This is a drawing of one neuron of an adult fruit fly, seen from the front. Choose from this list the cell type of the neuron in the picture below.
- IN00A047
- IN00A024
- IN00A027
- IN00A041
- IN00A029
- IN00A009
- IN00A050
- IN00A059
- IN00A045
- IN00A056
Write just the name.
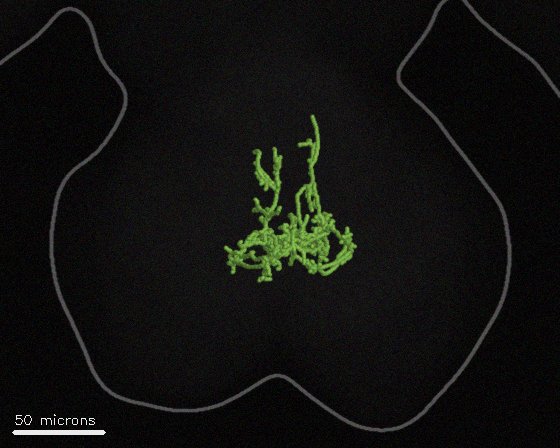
IN00A045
